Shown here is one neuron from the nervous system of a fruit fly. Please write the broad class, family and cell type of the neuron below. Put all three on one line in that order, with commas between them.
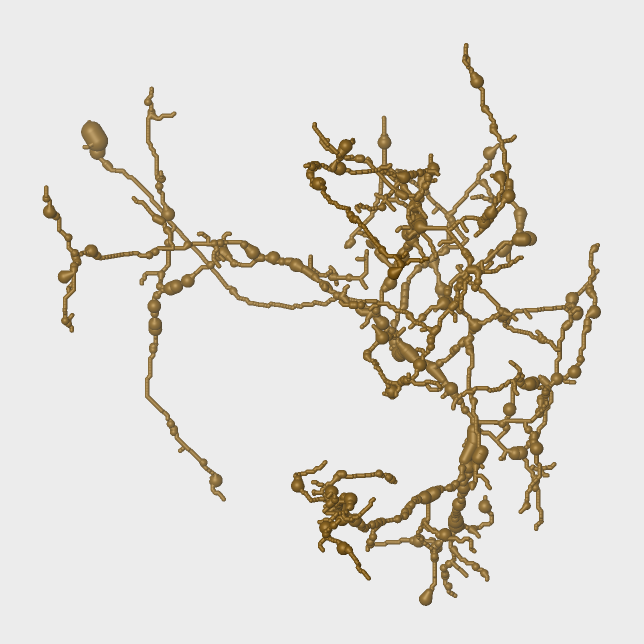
nerve-cord intrinsic neuron, hemilineage 20A.22A, IN20A.22A012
